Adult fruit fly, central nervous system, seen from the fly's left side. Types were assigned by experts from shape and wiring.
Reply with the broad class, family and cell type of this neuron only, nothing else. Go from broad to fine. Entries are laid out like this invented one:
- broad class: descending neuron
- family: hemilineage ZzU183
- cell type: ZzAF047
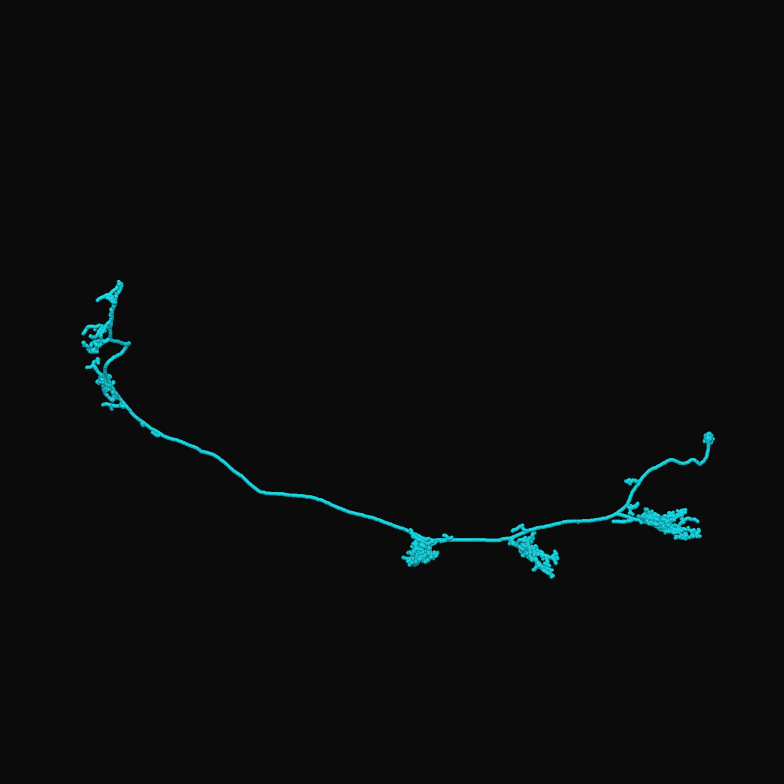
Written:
- broad class: ascending neuron
- family: hemilineage 05B
- cell type: AN05B025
